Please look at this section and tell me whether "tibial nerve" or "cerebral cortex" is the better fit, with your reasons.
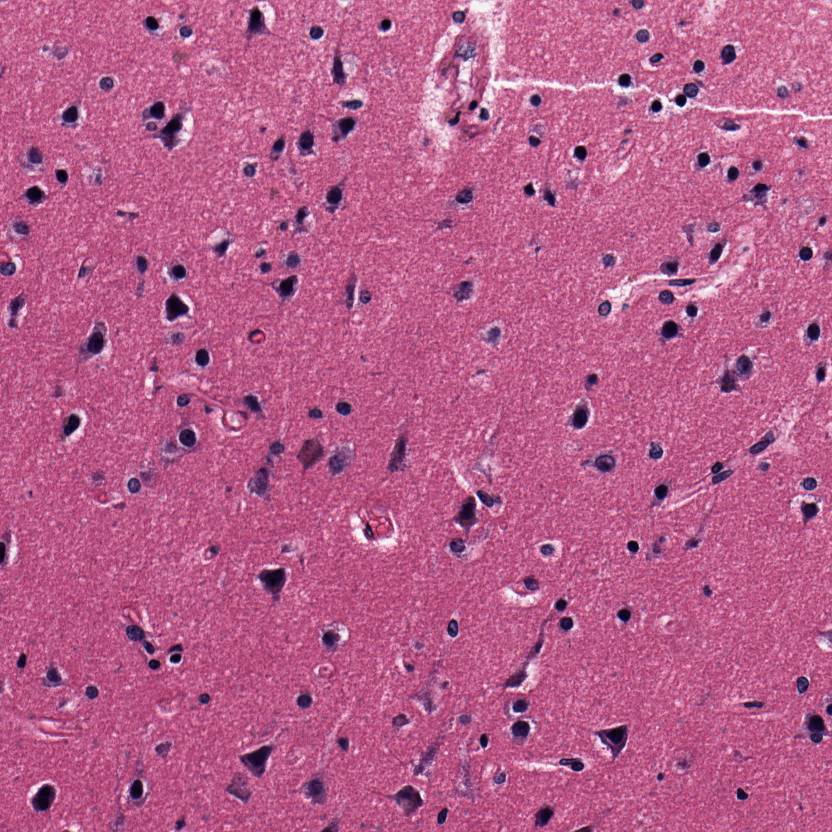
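This is cerebral cortex, not tibial nerve. Neurons are present, and small round dark nuclei with little visible cytoplasm outnumber them, spread evenly across the field.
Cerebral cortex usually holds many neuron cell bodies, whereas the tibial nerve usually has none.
The field is a uniform pink, finely granular matrix without layering into distinct compartments. Many cells sit within a narrow clear halo; a small vessel at the top centre lies in a clear space around its wall.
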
